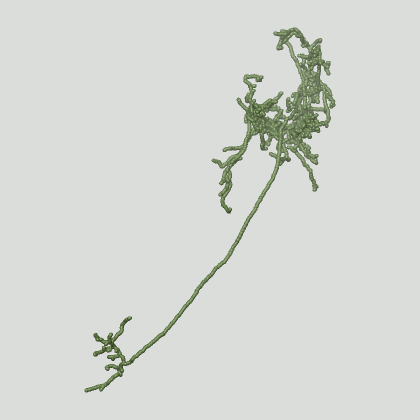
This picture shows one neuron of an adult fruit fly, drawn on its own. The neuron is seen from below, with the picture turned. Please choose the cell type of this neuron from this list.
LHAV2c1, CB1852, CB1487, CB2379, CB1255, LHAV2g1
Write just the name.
CB1852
